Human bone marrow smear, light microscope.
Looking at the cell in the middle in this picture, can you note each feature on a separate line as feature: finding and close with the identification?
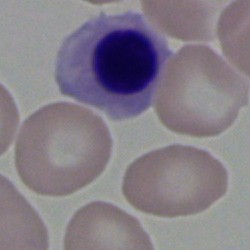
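Outline: irregular and slightly angular rather than smoothly round
Nuclear position: off-centre, toward the right side of the cell
Chromatin: very dark purple, densely condensed, almost no visible texture
Nucleoli: none visible
Identification: erythroblast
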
